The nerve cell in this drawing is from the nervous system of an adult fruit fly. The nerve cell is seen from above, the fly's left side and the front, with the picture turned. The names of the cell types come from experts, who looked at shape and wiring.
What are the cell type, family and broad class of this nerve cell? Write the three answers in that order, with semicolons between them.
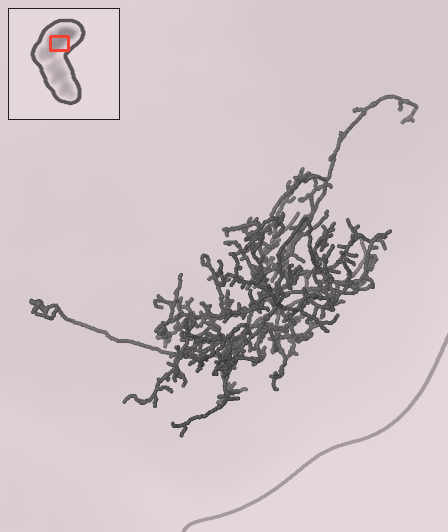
SLP112; hemilineage LHa1; central-brain intrinsic neuron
